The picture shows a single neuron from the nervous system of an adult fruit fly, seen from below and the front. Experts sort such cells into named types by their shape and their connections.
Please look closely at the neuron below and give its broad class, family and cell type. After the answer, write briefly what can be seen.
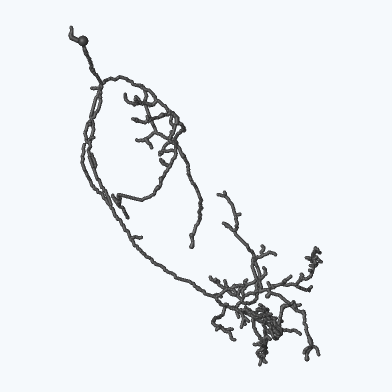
Its broad class is central-brain intrinsic neuron. The family is hemilineage LHd1. It is of cell type SLP152. The cell body can be seen at the upper left of the picture. The picture shows dozens of branch ends.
